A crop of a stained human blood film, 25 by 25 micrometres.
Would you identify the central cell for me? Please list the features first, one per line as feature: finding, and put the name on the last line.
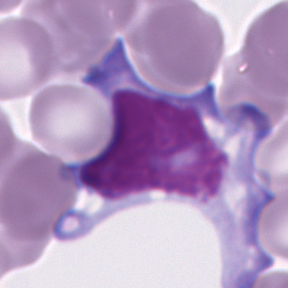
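Cytoplasm: abundant, mostly right of and below the nucleus
Colour: pale blue, with a darker blue rim at the edges
Granules: none visible
Projection: thin loop of cytoplasm at the lower left
Name: typical lymphocyte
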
